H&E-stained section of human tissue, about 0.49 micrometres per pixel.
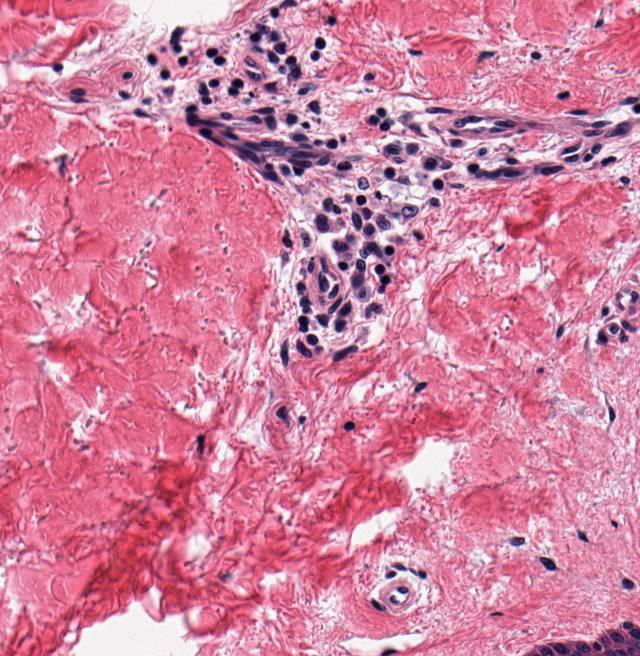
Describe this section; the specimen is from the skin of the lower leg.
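Notice that the collagen lies in thick, irregular bundles running in various directions, not in parallel sheets. There is a cellular focus made up mostly of small cells with round, dark-staining nuclei and scant cytoplasm, consistent with lymphocytes. From it, a band of elongated nuclei stretches toward the upper right edge. In the lower centre, find a small round vessel whose lumen is lined by a few nuclei.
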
